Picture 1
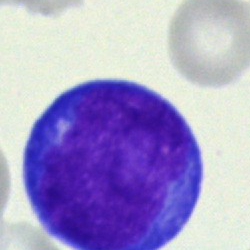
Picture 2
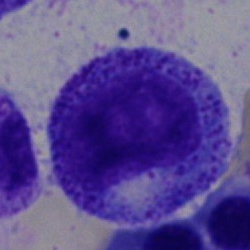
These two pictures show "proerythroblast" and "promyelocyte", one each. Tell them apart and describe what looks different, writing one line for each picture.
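Picture 1: proerythroblast. No granules are seen in the blue cytoplasm.
Picture 2: promyelocyte. Numerous reddish-purple granules are scattered throughout the cytoplasm.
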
